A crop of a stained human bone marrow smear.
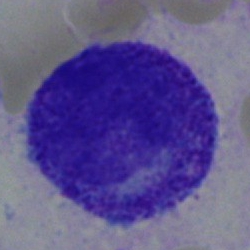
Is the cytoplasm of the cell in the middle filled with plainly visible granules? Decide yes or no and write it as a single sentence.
Yes, what is seen in its cytoplasm is many granules.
